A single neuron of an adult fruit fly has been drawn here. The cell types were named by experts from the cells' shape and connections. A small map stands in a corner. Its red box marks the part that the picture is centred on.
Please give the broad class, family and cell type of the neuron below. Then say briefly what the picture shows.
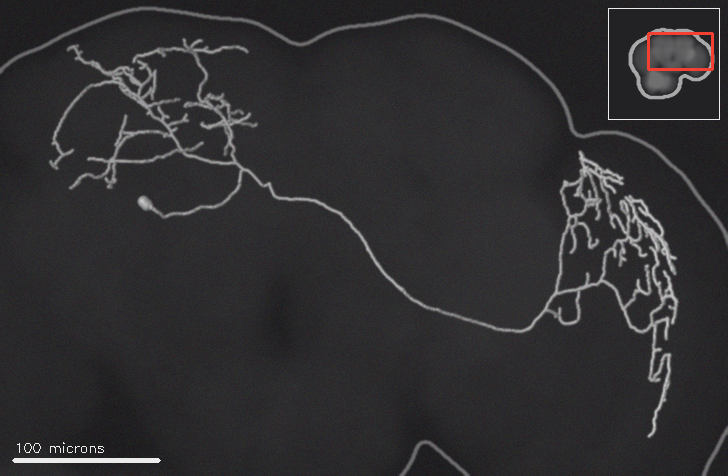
Its broad class is visual centrifugal neuron. Its family is hemilineage SMPp&v1_ventral. The cell type is MeVC27. Its cell body lies on the left of the picture. By the scale bar it is about 450 microns wide in this view. Dozens of branch ends can be seen.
